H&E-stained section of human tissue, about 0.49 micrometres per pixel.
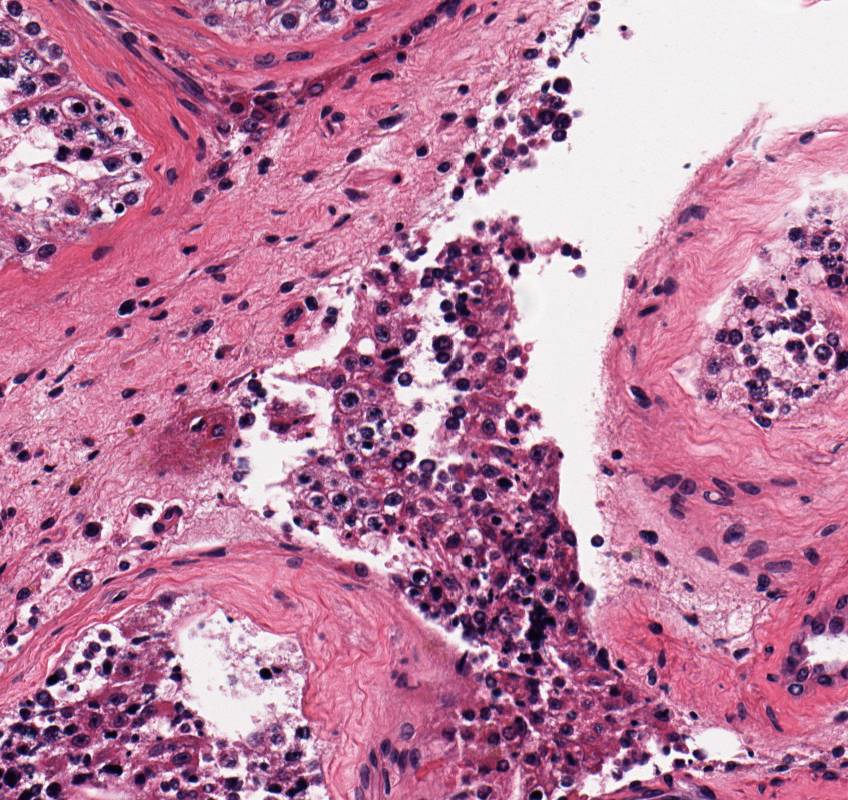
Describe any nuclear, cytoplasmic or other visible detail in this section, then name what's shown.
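Rounded tubular units packed with cells occupy the top left, right and bottom left of the field, with fibrous tissue between them. Their cells are round, with round dark nuclei and pale to clear cytoplasm. Fat cells are absent throughout. The centre is torn, and detached cells lie scattered along the edge of the empty space. The tissue is testis.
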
